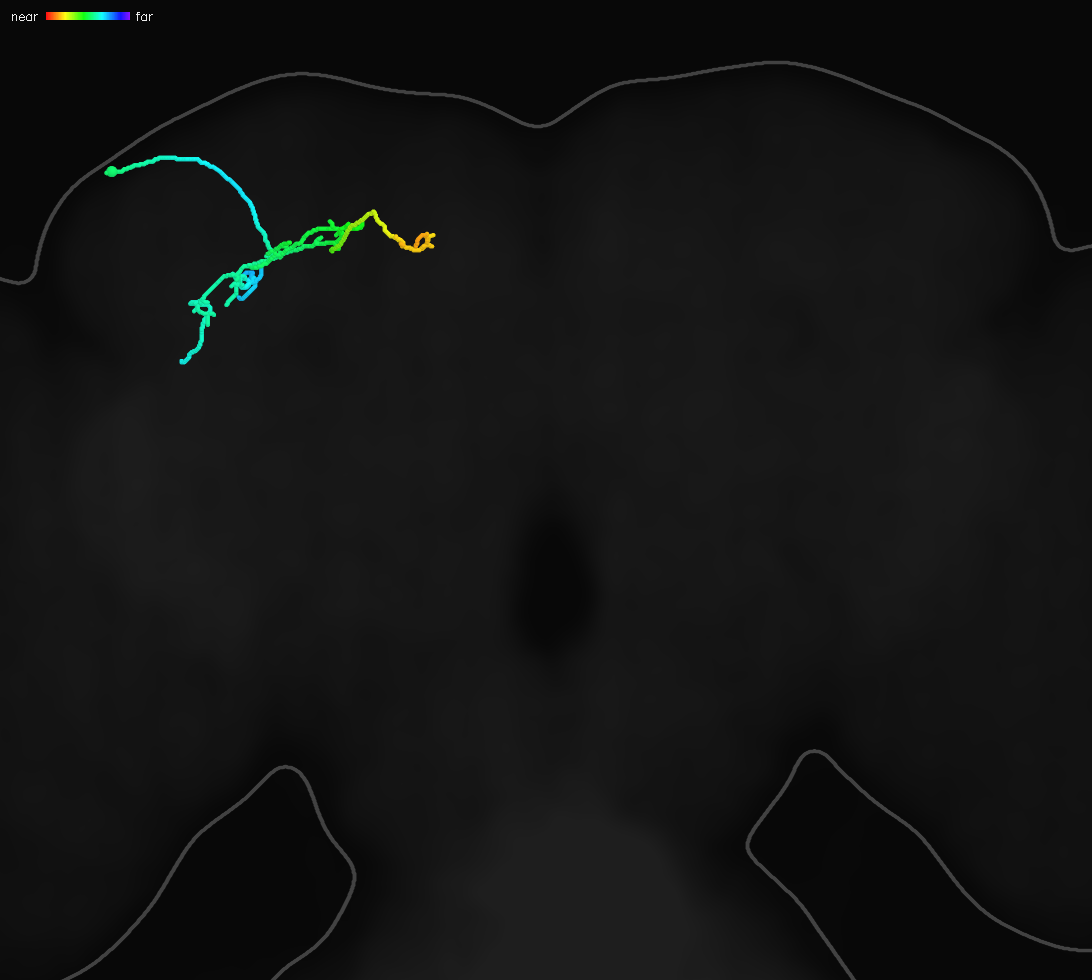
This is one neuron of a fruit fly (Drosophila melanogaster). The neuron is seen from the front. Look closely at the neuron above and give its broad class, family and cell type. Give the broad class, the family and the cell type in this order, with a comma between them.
central-brain intrinsic neuron, hemilineage SLPad1_posterior, CB2244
